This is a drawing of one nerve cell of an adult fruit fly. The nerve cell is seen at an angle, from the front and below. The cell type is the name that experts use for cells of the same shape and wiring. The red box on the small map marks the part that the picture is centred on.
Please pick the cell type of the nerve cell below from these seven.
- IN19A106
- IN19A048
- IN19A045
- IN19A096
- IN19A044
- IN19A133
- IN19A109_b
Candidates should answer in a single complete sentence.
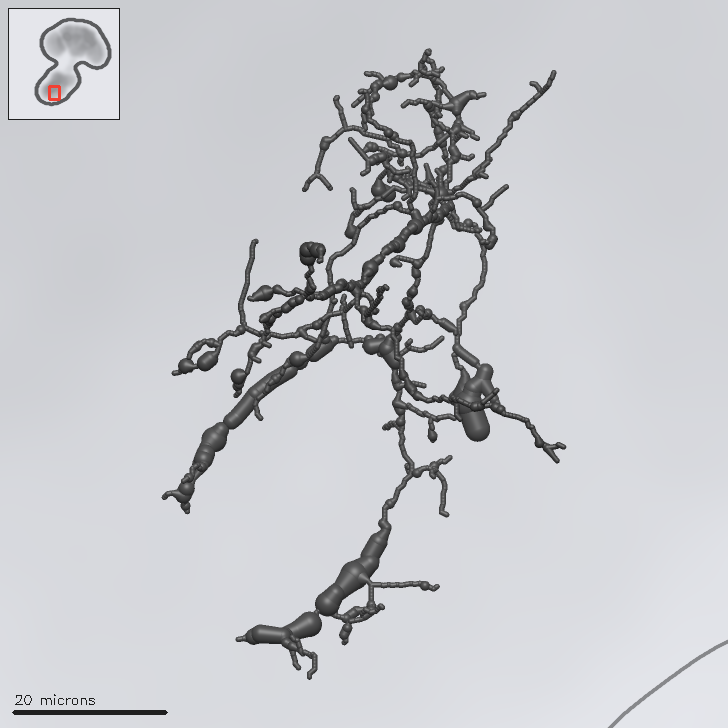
Of the cell type IN19A096 is this nerve cell.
